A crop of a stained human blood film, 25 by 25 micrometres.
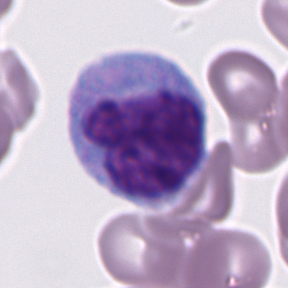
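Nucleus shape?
Irregular and folded, with clefts splitting it into lobe-like parts; it's about 10 micrometres across.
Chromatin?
Lacy and streaky, not dense solid blocks.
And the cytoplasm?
Pale greyish-blue, a broad rim that's widest on the upper-left side.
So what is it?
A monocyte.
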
